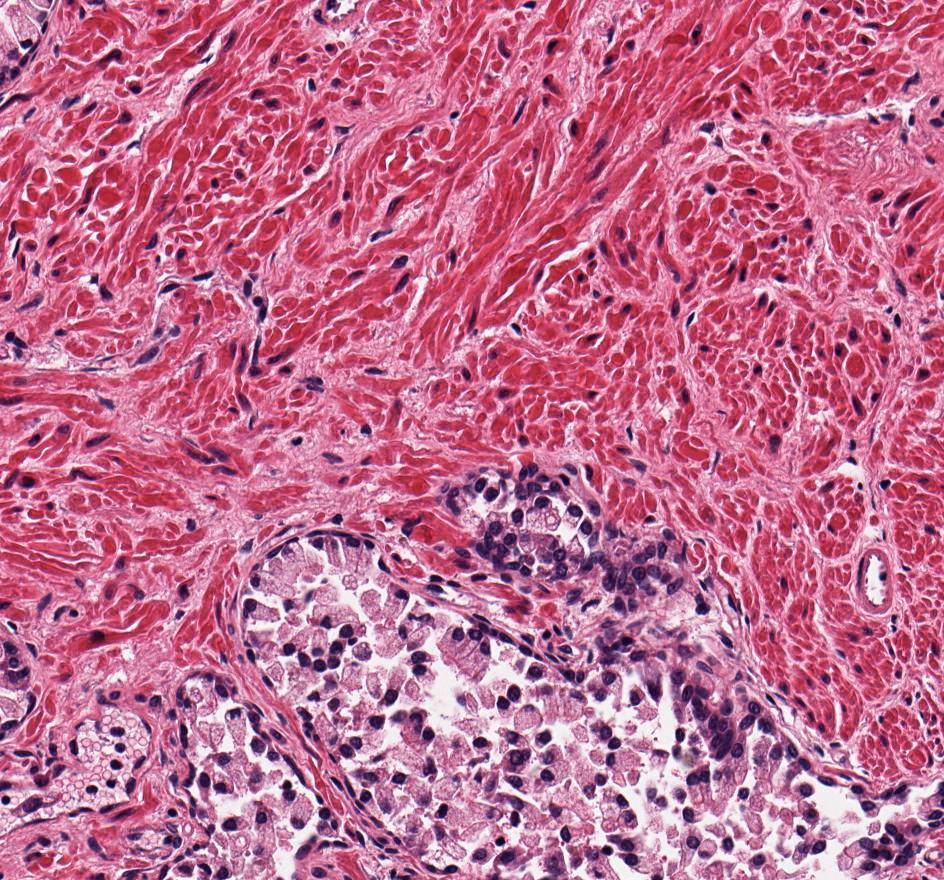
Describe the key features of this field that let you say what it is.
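Fibromuscular stroma makes up most of this field, its smooth muscle bundles filling the upper two-thirds. The bundles run in different directions, and on the right side many fibres are cut across as rounded pink profiles.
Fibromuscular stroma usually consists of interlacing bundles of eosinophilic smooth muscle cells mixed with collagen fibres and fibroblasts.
The lower third holds clusters of loose cells, separated from one another by clear spaces rather than joined in a continuous sheet. No fat cells are present.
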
